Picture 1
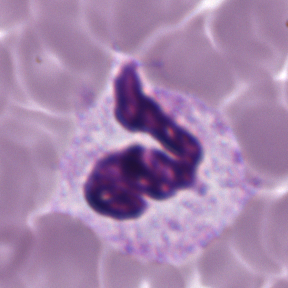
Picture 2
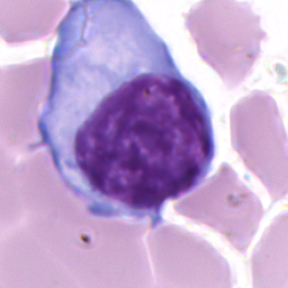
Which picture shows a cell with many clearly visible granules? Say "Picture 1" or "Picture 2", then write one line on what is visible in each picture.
Picture 1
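Picture 1: Fine violet granules are scattered throughout the cytoplasm.
Picture 2: No granules are visible in the cytoplasm.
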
